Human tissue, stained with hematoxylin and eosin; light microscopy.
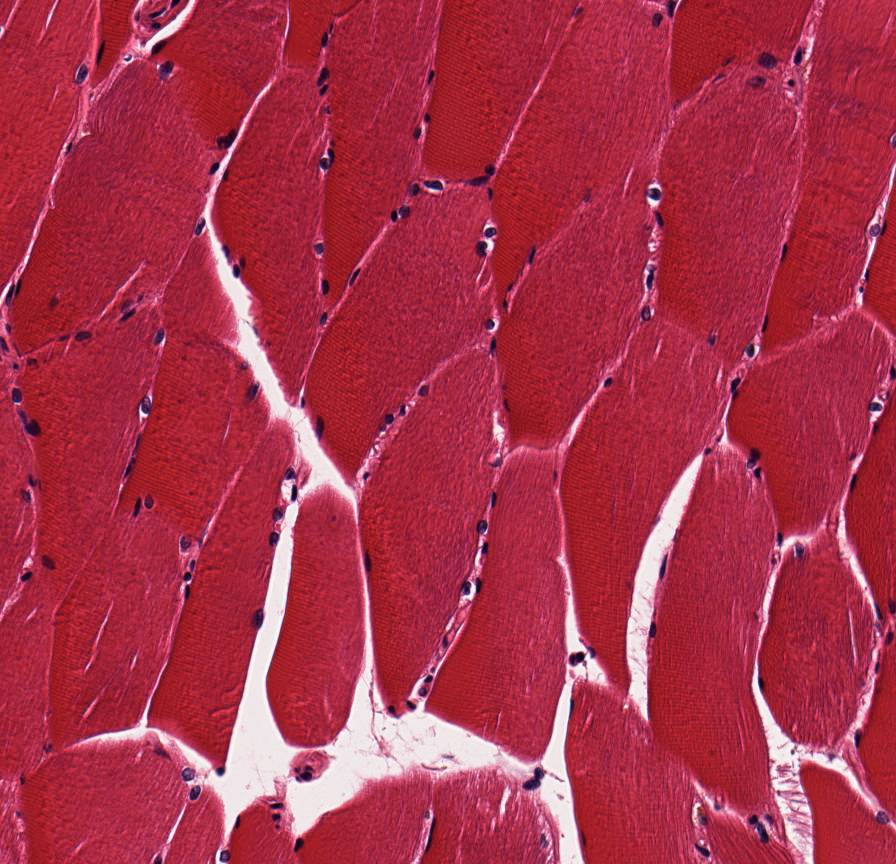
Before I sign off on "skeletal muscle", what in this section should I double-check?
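This section is skeletal muscle.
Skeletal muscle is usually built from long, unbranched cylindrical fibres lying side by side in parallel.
Here the fibre cytoplasm takes a deep, even red stain. The nuclei are small, dark and flattened, and they sit at the fibre edges along the borders. That leaves the fibre interiors free of nuclei. Between the fibres there are only thin, pale pink strands of connective tissue.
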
